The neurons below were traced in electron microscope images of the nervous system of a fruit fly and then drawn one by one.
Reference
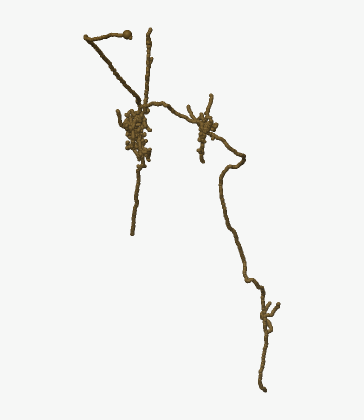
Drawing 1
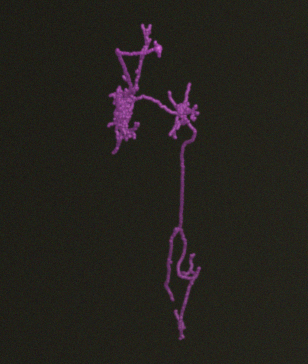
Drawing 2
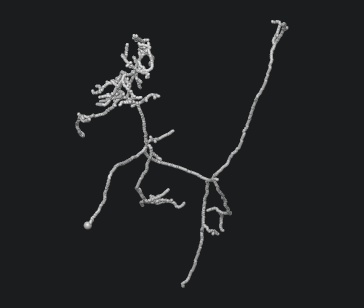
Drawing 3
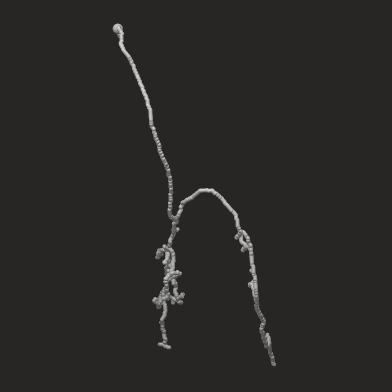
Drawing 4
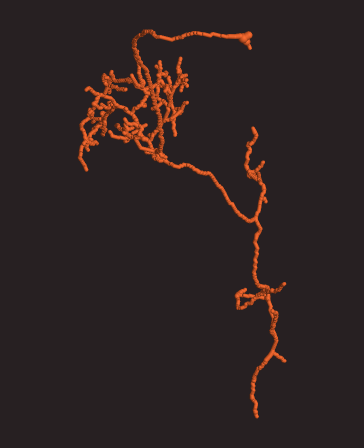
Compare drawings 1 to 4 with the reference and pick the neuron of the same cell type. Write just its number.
1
